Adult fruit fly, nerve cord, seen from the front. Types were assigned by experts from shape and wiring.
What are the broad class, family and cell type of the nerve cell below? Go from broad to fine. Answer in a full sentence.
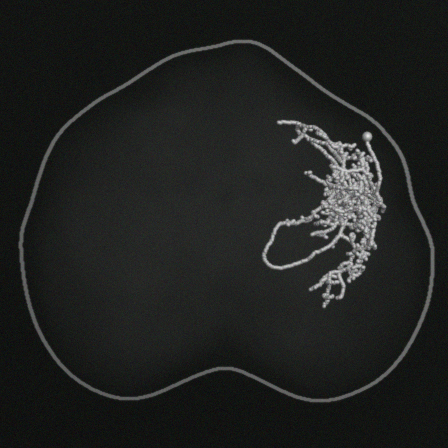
A nerve-cord intrinsic neuron of hemilineage 17A, type IN17A049.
